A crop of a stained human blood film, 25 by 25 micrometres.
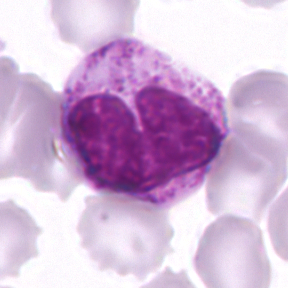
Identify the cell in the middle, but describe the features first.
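A deep notch in the upper edge of the nucleus gives it a heart-like, two-lobed shape. Fine purple granules are scattered throughout the cytoplasm, in which no vacuoles are seen. The cell outline is angular rather than round. It is a band neutrophil.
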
